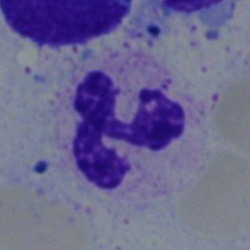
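Segmented neutrophil at the centre of the smear. See its roughly round outline with a faint, poorly defined edge. The chromatin is dark purple and coarsely clumped, with small paler patches. No nucleoli are visible.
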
